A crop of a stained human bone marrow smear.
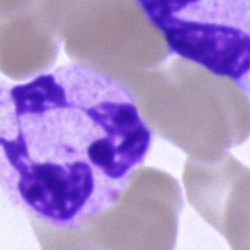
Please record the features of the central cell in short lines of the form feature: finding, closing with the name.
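Nucleus: several separate dark lobes
Lobe position: around the cell edge, leaving a pale central area free of nucleus
Cytoplasm: plentiful, pale pinkish-lilac
Granules: fine and faint rather than coarse, filling the cytoplasm
Name: segmented neutrophil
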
